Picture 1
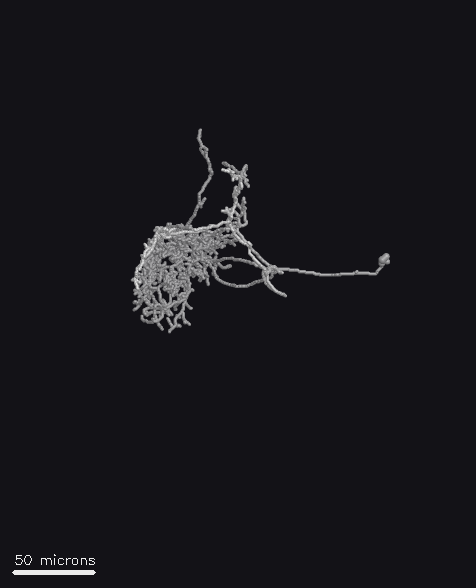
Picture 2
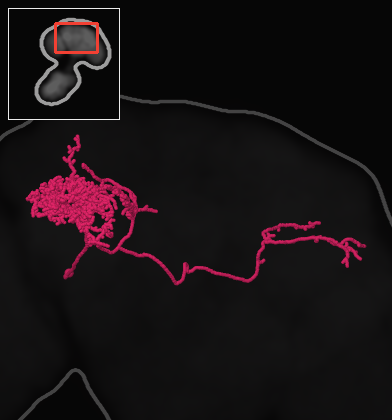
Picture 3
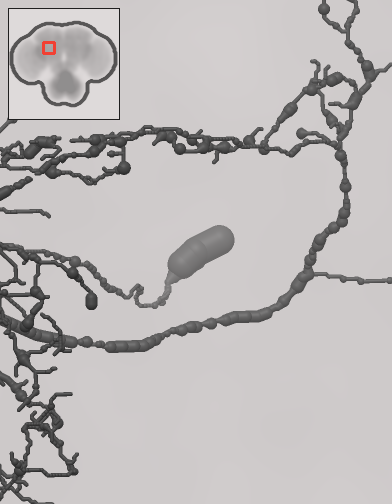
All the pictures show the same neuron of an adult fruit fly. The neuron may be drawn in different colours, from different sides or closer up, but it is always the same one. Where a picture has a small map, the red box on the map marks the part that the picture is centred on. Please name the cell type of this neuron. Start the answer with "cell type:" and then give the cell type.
cell type: AVLP506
